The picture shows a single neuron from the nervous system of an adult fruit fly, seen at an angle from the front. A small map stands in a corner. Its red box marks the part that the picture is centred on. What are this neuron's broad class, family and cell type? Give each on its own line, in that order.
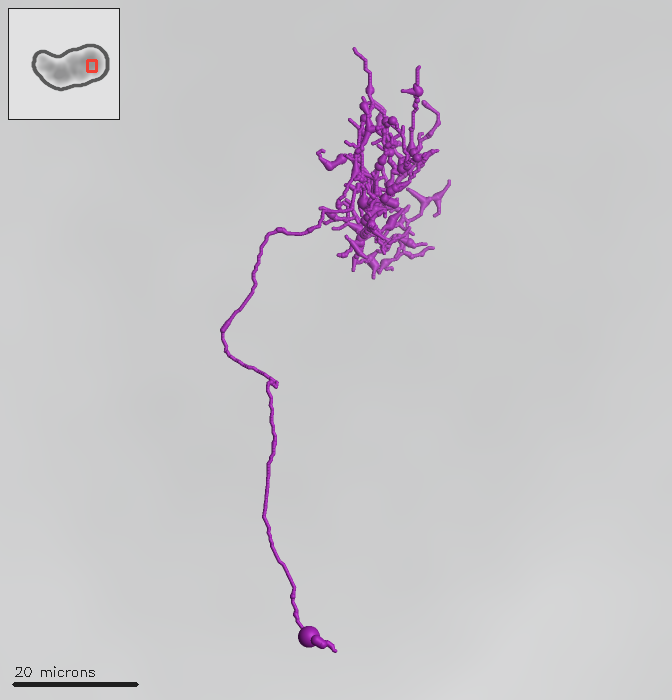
optic-lobe intrinsic neuron
Li
Li14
